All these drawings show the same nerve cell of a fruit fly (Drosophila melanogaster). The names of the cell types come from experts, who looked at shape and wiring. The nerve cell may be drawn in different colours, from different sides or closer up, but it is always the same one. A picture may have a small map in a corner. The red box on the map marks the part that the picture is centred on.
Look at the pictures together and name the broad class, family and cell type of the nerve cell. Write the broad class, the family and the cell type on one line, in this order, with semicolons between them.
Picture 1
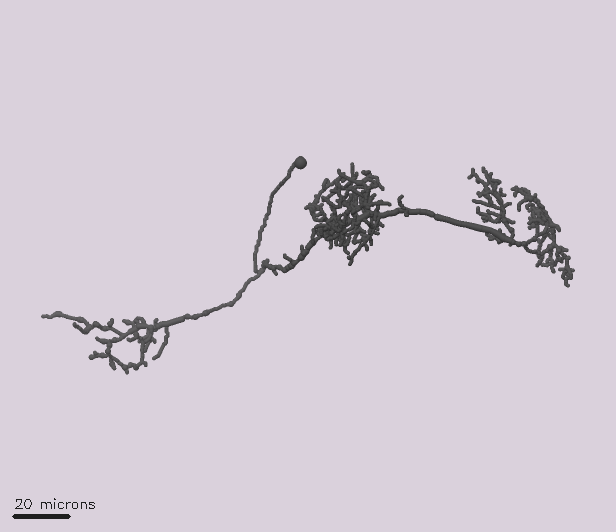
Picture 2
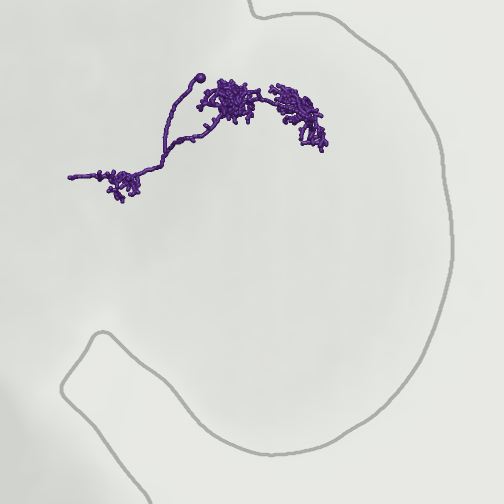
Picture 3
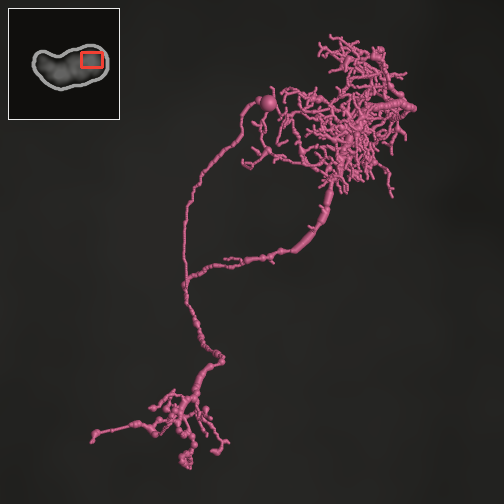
visual projection neuron; hemilineage VPNd1; LPLC2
